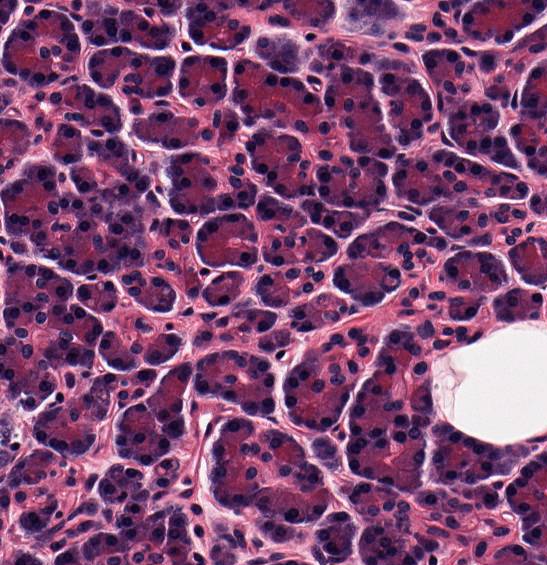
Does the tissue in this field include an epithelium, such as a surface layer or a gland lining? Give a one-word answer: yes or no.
Yes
